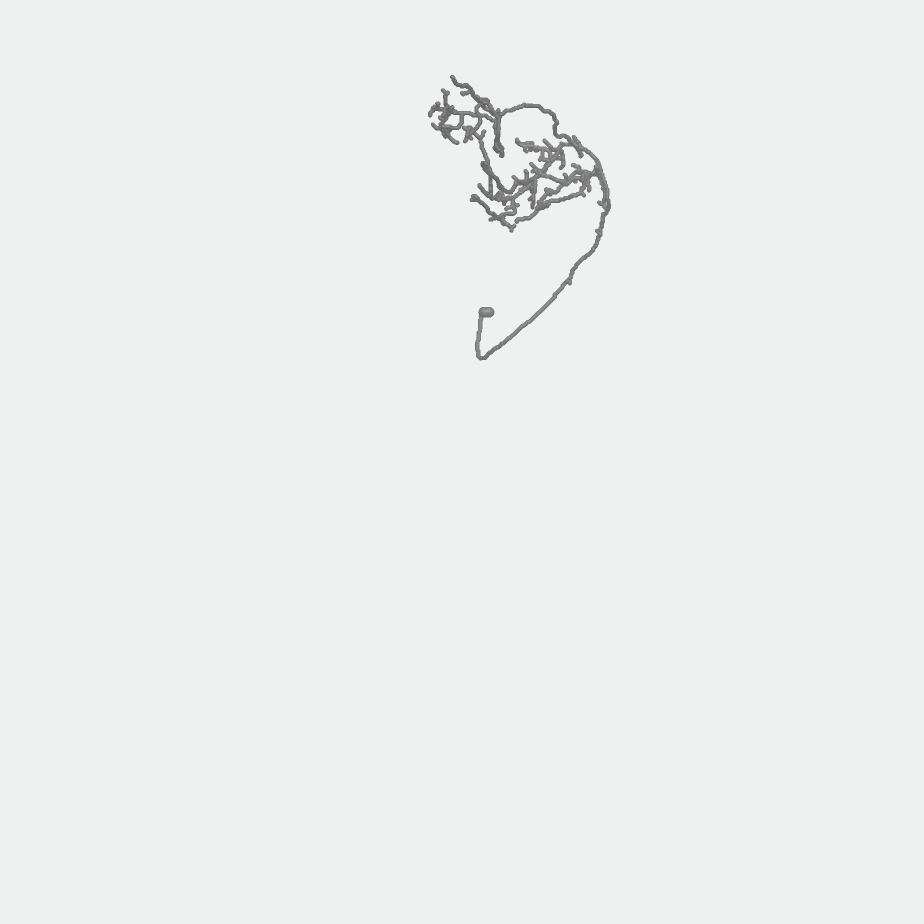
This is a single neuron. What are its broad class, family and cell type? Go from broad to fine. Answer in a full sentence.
A central-brain intrinsic neuron of hemilineage LHa3, type LHAV3b2_a.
